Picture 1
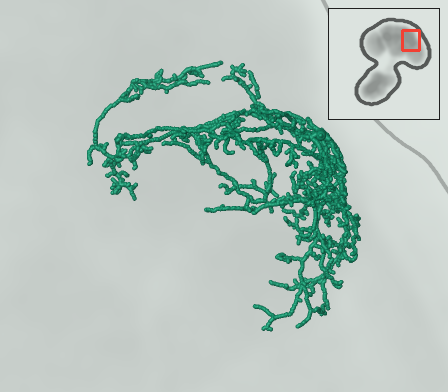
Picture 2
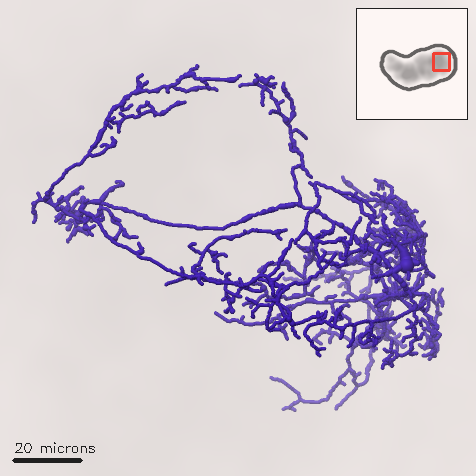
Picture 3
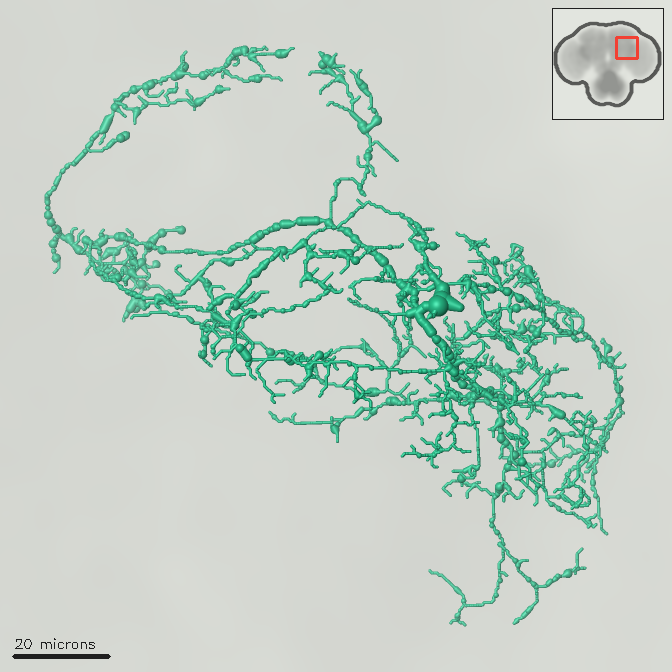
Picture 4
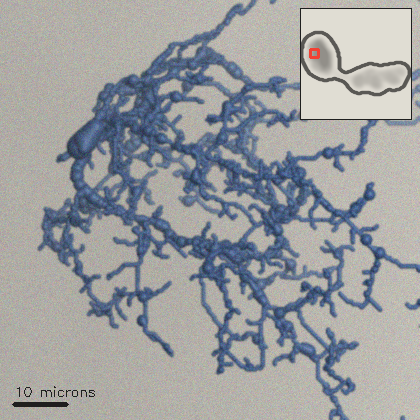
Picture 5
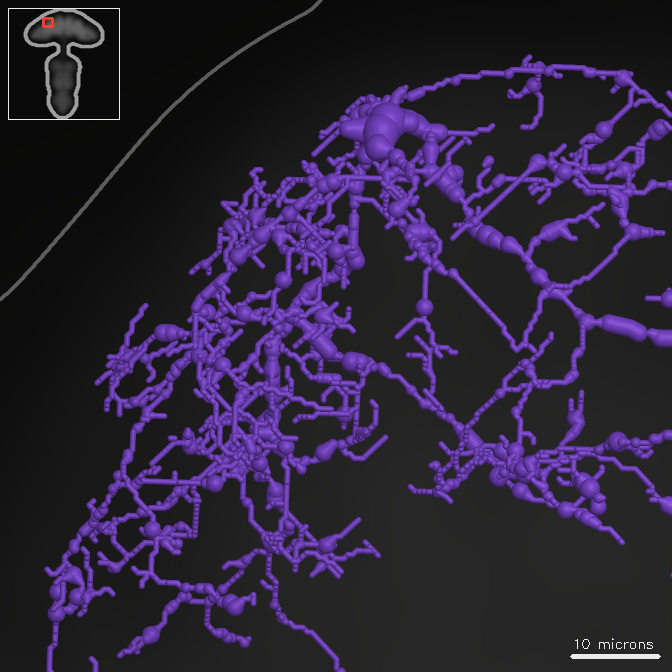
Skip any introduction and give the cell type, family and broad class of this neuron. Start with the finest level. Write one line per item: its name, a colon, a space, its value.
cell type: AVLP214
family: hemilineage SLPa&l1_anterior
broad class: central-brain intrinsic neuron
